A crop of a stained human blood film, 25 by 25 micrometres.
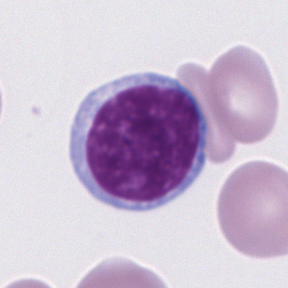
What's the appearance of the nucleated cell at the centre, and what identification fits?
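Both outlines here are simple: the cell is round and smooth, and the nucleus is round with no indentation. No projections extend from the cell surface. Within the nucleus, the chromatin is dense and coarsely clumped. What you see is a typical lymphocyte.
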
